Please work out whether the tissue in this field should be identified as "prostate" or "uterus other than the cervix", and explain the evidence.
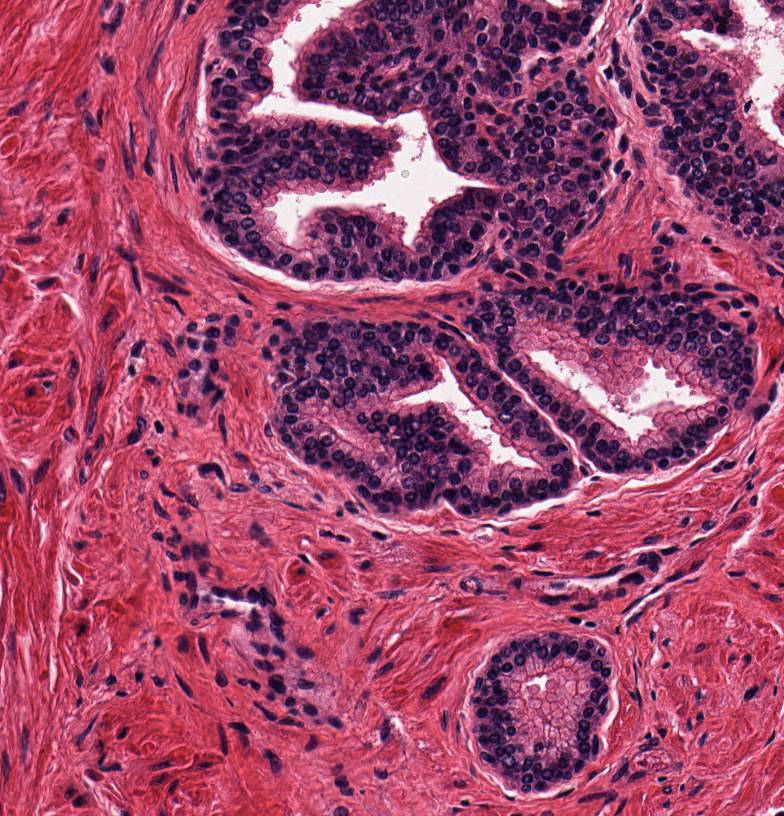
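It's prostate. The large glands have irregular, branching lumens, shaped by folds of epithelium projecting inward, and the epithelial cytoplasm toward the lumen is pale, clear to faintly pink. Most of the lumens are empty and white. Near the bottom, a small gland has a tiny central lumen ringed by a thick layer of pale-staining cells.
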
